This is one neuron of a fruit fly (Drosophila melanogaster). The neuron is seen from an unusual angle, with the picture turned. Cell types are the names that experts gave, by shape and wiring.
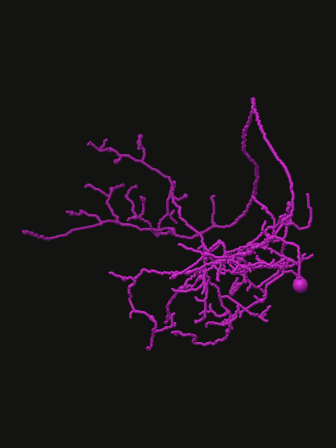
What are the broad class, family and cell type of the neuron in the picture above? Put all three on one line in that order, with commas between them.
central-brain intrinsic neuron, hemilineage LHl2_dorsal, SLP128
